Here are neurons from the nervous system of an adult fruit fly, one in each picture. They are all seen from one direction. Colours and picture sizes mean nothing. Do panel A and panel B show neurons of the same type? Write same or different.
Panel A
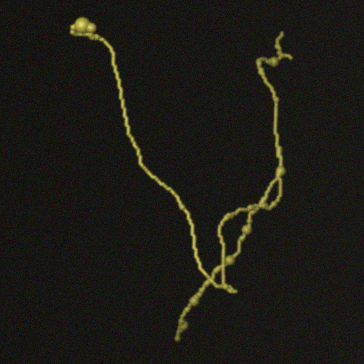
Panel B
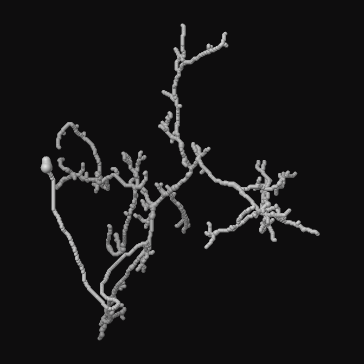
different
